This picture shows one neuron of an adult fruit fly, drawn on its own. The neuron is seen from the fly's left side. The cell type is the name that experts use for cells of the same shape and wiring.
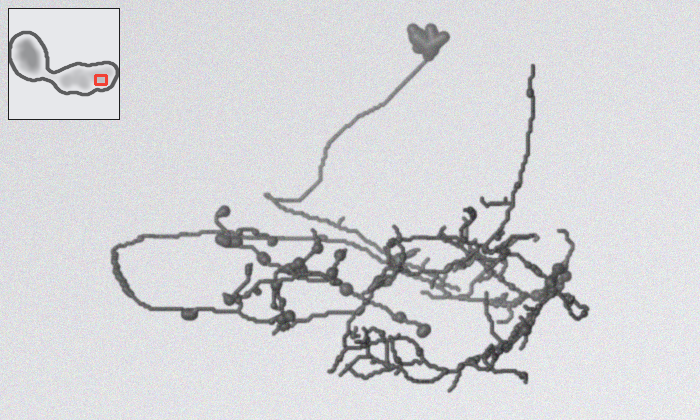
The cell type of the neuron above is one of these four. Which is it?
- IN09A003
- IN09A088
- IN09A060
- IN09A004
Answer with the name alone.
IN09A088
